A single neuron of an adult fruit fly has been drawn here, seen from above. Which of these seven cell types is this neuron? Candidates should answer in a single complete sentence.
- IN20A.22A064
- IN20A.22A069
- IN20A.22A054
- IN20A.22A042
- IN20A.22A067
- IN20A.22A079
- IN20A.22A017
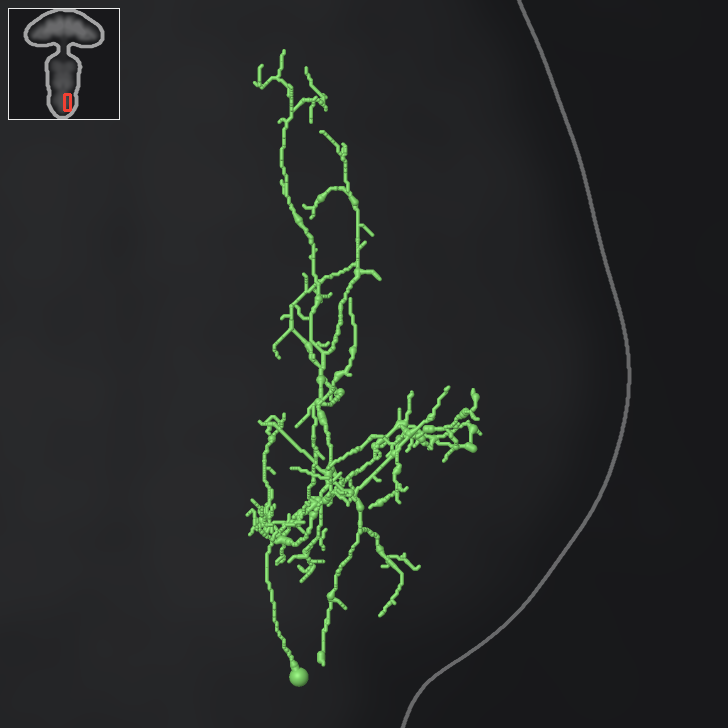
So far as cell type goes, this neuron is IN20A.22A054.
